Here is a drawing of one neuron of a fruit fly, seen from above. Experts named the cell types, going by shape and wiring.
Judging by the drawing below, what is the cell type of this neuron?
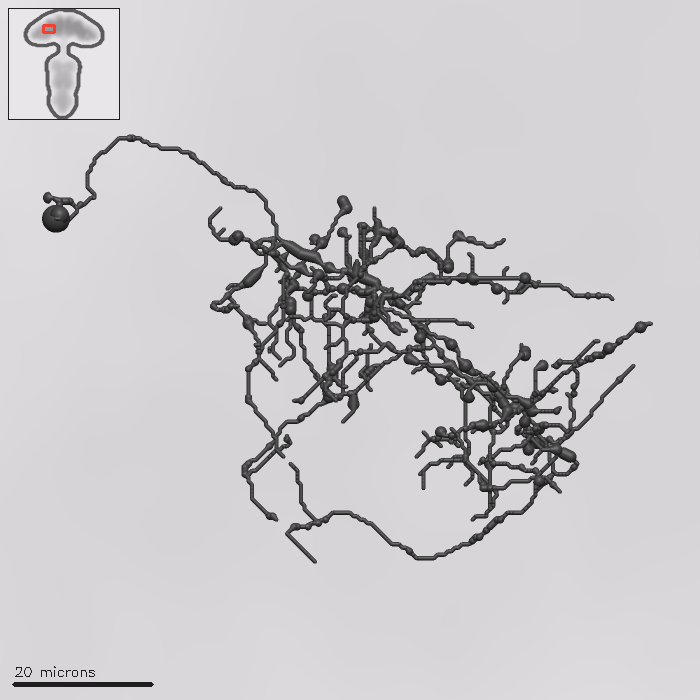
AVLP014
